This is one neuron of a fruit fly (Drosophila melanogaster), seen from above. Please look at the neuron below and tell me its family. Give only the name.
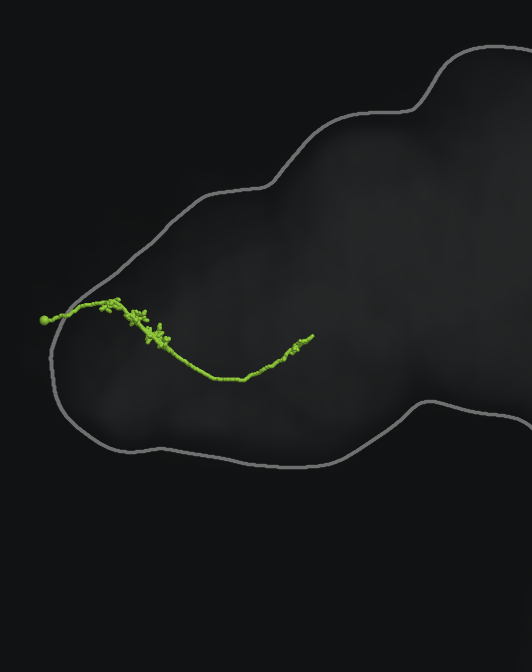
Tm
